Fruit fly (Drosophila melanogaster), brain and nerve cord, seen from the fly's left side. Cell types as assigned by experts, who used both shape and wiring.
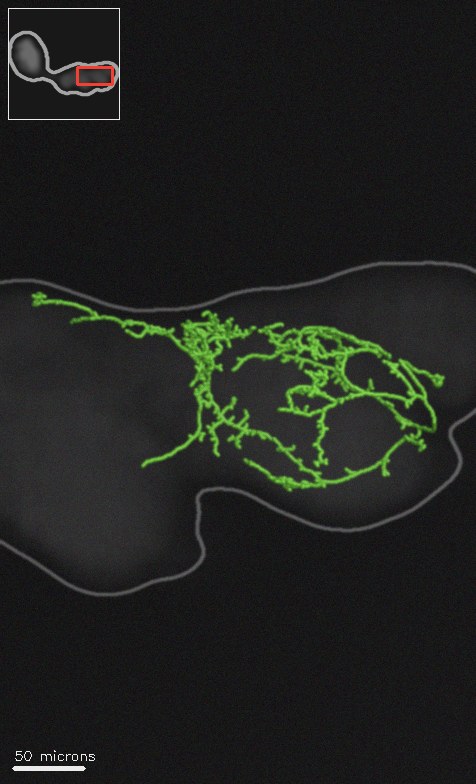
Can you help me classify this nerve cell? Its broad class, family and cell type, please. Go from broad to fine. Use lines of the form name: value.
broad class: nerve-cord intrinsic neuron
family: hemilineage 19A
cell type: IN19A049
